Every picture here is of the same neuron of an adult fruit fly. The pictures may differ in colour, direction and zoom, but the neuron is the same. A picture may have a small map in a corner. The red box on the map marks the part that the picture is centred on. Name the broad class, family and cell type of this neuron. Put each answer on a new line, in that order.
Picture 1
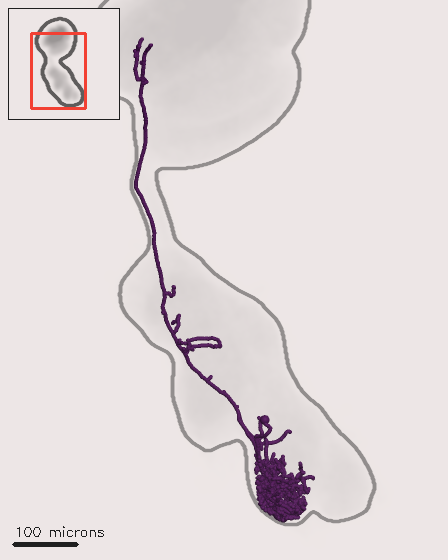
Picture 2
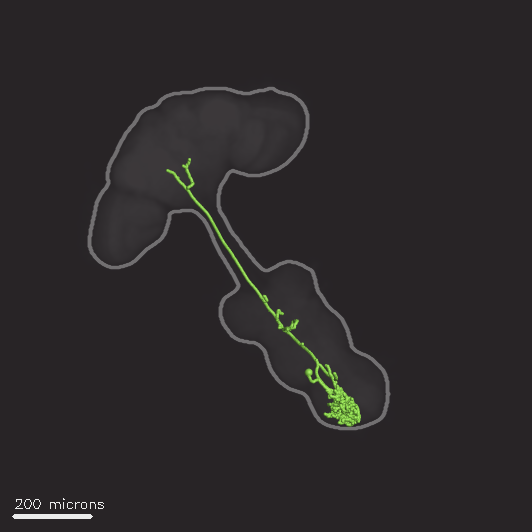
ascending neuron
hemilineage 17A
AN17A024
